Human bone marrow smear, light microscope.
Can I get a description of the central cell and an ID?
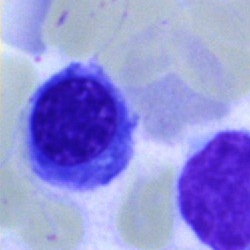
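Nucleus off-centre, displaced toward the upper left. Chromatin dark purple, coarsely clumped. Cytoplasm deep blue, forming a rim that is widest beneath the nucleus. Cell: erythroblast.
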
